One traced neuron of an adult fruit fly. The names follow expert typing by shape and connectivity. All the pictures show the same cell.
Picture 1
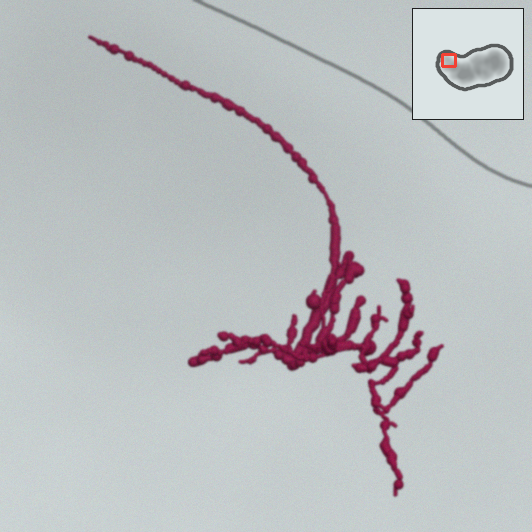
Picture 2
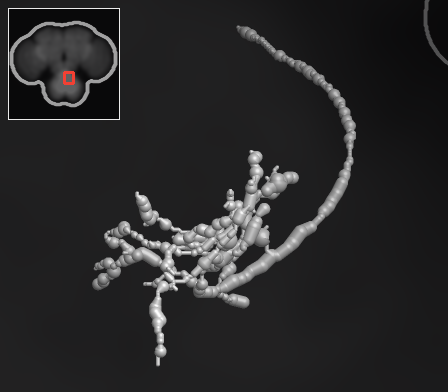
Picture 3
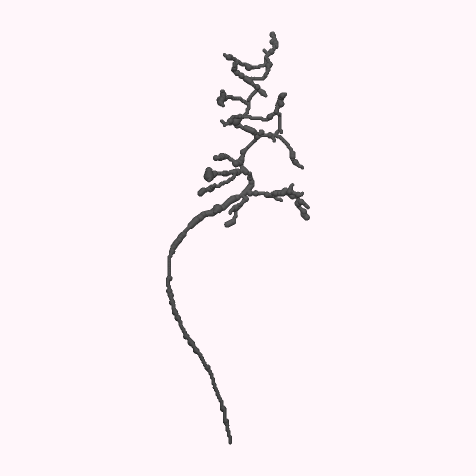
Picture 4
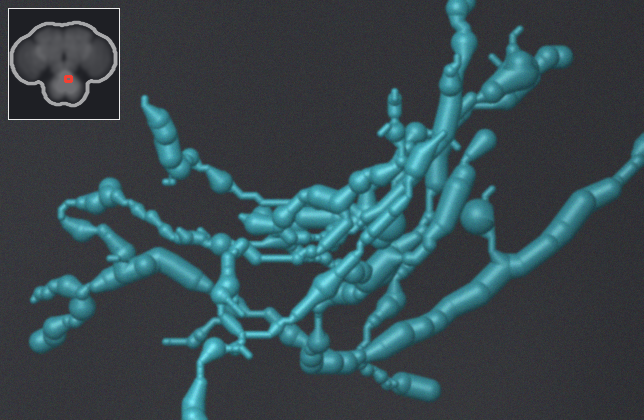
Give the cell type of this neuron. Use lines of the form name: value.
cell type: SNch01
